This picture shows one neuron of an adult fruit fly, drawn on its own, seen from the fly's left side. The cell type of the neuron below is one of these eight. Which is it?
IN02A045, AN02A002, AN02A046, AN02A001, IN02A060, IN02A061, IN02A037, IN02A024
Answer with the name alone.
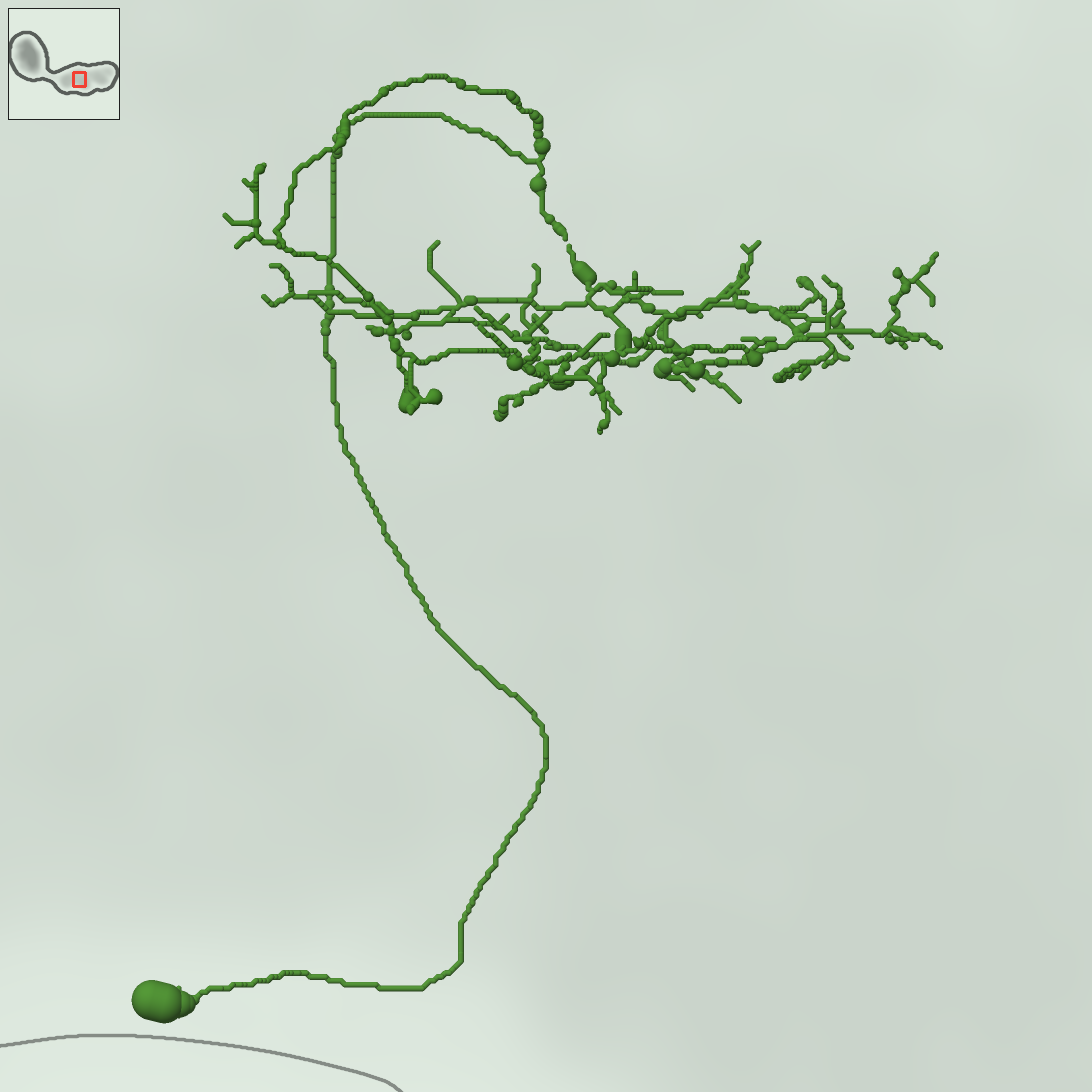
IN02A061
